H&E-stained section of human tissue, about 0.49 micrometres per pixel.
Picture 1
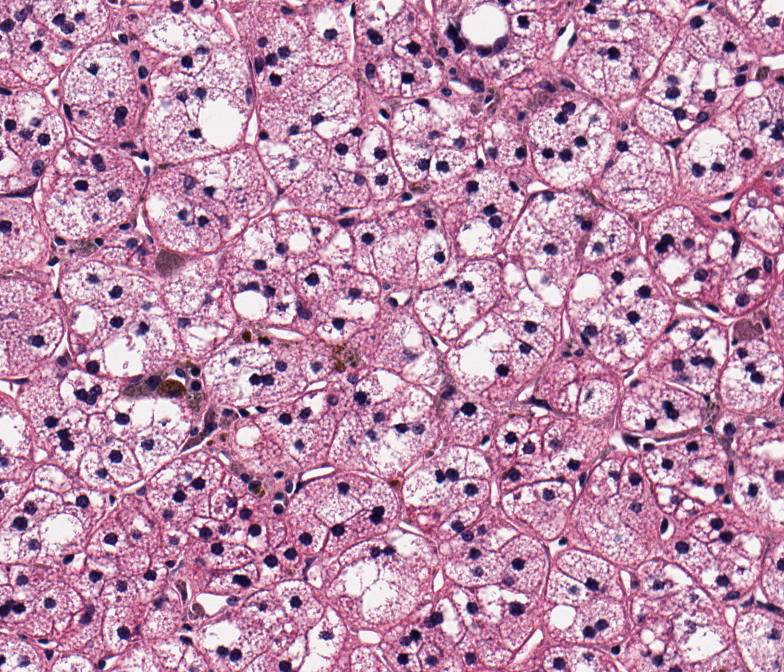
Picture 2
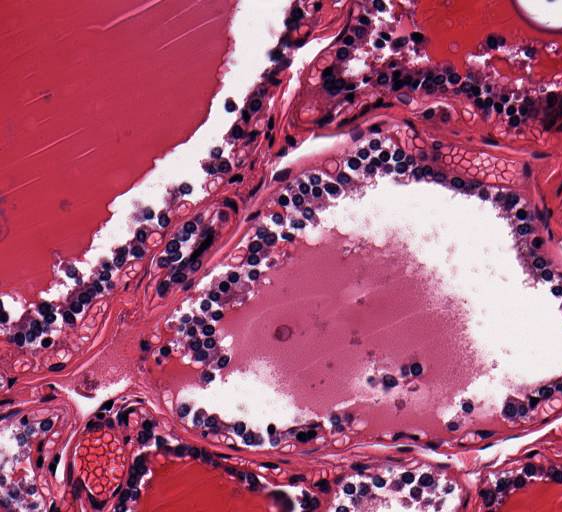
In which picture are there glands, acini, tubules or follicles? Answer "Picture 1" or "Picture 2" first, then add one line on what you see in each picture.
Picture 2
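In picture 1: The whole field is a solid sheet of large polygonal cells with no glands or lumens.
In picture 2: The field is made of rounded follicles filled with homogeneous eosinophilic colloid, separated by thin cellular septa.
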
